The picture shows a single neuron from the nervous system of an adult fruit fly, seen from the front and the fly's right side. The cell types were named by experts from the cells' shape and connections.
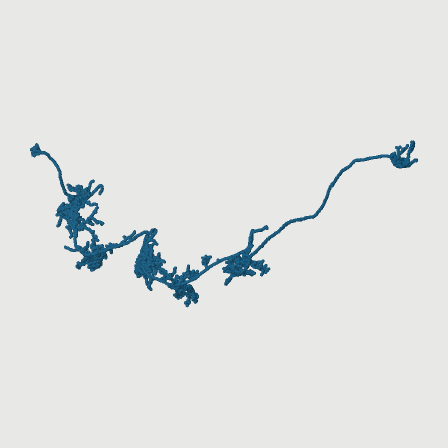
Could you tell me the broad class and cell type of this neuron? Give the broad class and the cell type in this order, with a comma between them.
ascending neuron, ANXXX092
